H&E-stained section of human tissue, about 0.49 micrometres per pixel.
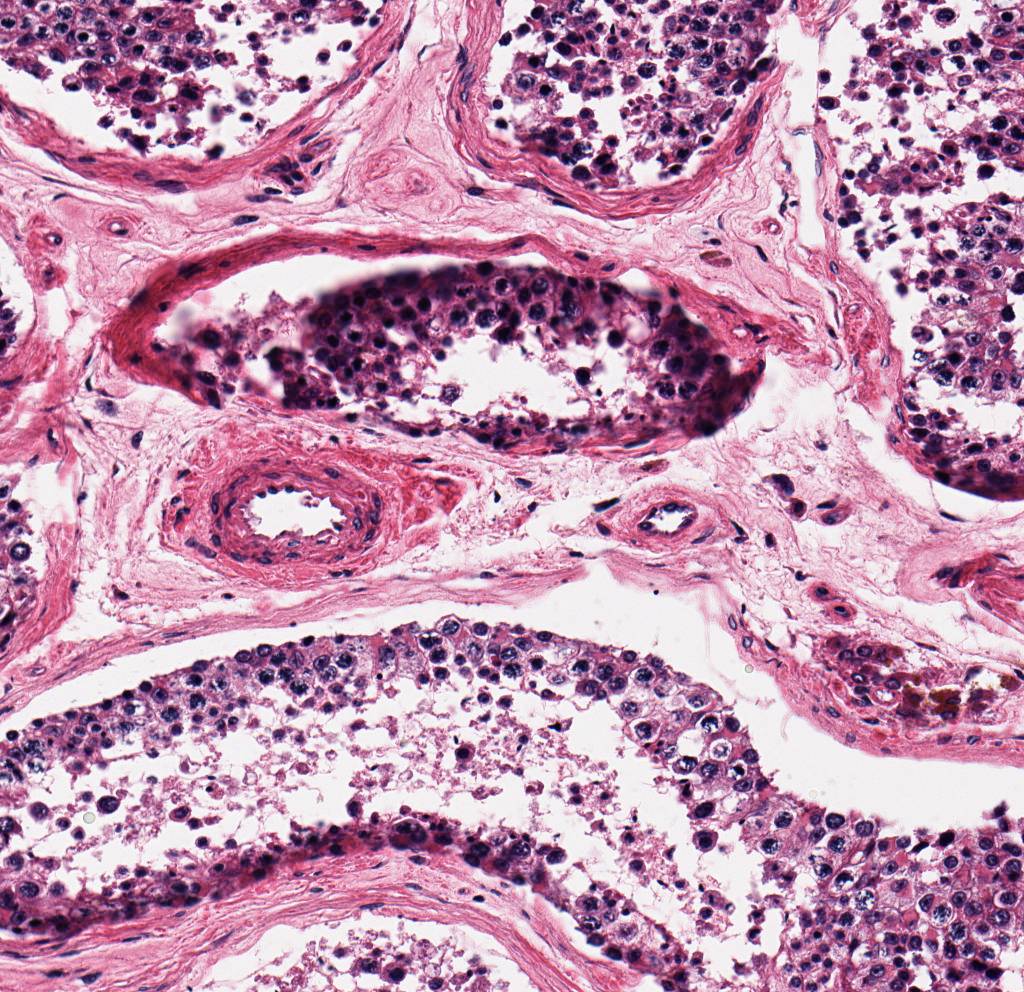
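Testis: rounded to elongated tubules fill the field, separated by pink connective tissue. Notice the many-layered lining: rounded cells, dark round nuclei. In the lower-right tubule, large rounded cells with coarsely clumped chromatin sit above the basal layer. The lumens hold detached cells and pale debris.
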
